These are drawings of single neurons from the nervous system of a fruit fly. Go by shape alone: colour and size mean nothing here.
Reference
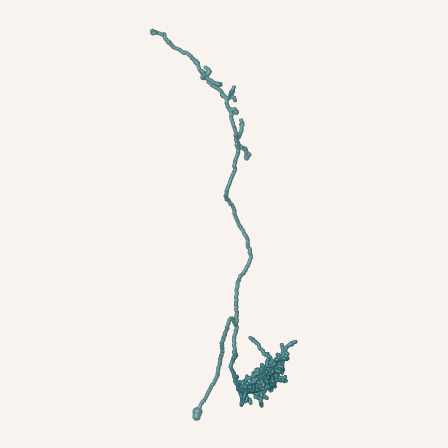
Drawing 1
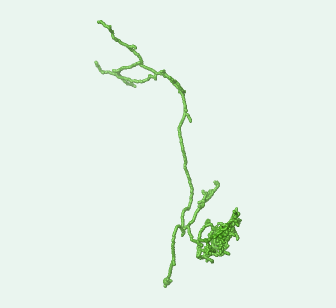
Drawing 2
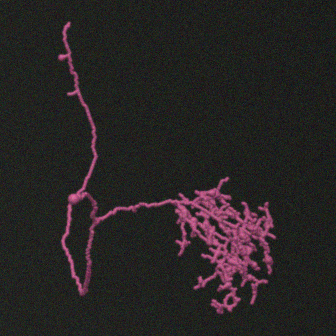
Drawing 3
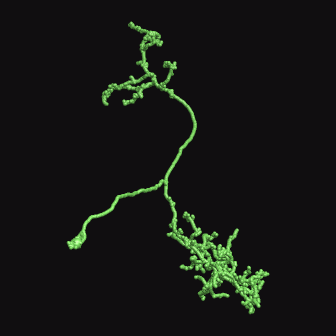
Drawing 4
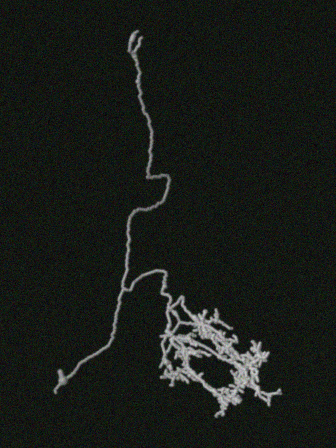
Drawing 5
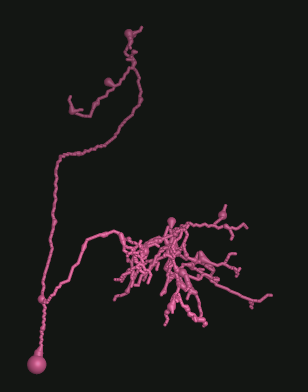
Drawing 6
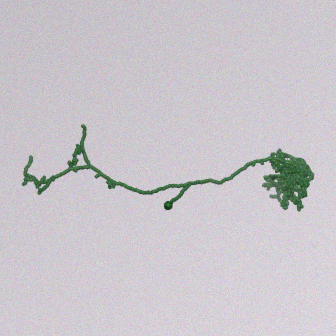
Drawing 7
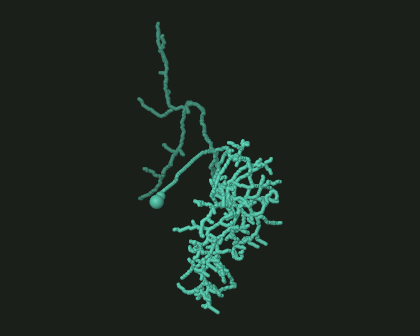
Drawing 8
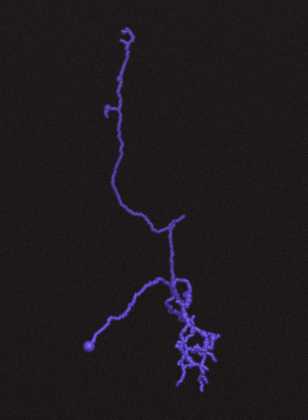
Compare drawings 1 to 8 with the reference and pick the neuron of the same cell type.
1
